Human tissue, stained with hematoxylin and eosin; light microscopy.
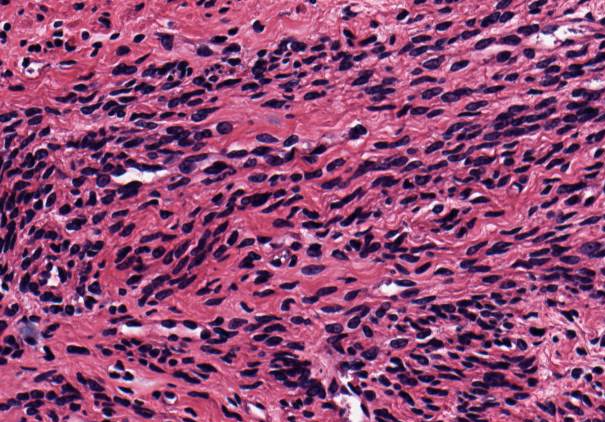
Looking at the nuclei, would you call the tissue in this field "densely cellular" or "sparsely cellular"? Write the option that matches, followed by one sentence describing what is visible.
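Densely cellular. The whole field is filled by densely packed spindle-shaped cells, with no epithelium, glands or fat anywhere.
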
